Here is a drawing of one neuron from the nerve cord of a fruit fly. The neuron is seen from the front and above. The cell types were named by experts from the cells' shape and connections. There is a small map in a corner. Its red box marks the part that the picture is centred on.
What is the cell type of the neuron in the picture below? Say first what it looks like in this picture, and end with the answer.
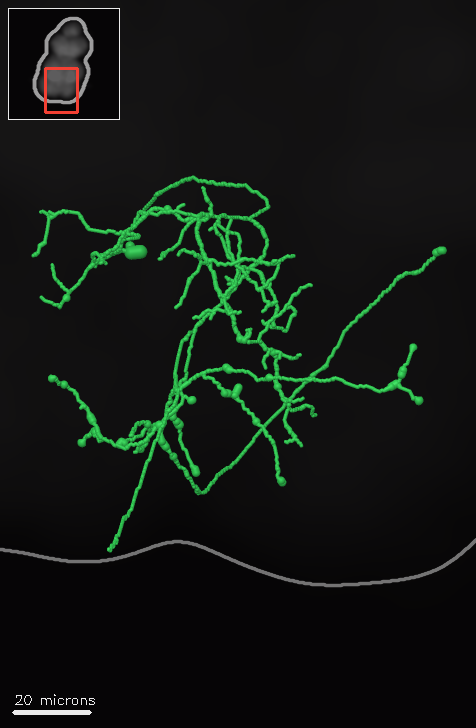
By the scale bar it is about 110 microns wide in this view. Dozens of branch ends can be seen. This is an ascending neuron. It is of cell type AN12B060.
